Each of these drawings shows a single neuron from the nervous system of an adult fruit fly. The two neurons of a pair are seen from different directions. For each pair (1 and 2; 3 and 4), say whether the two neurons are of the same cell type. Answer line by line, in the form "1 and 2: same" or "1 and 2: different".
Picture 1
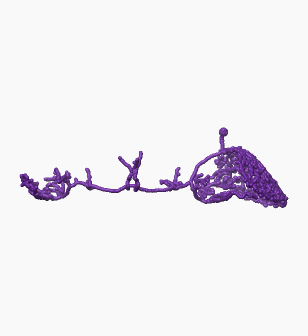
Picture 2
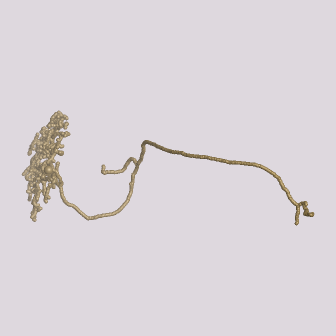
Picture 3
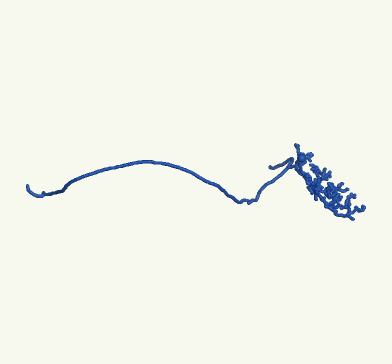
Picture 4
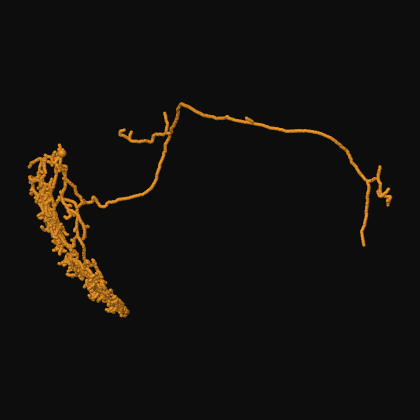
1 and 2: different
3 and 4: same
